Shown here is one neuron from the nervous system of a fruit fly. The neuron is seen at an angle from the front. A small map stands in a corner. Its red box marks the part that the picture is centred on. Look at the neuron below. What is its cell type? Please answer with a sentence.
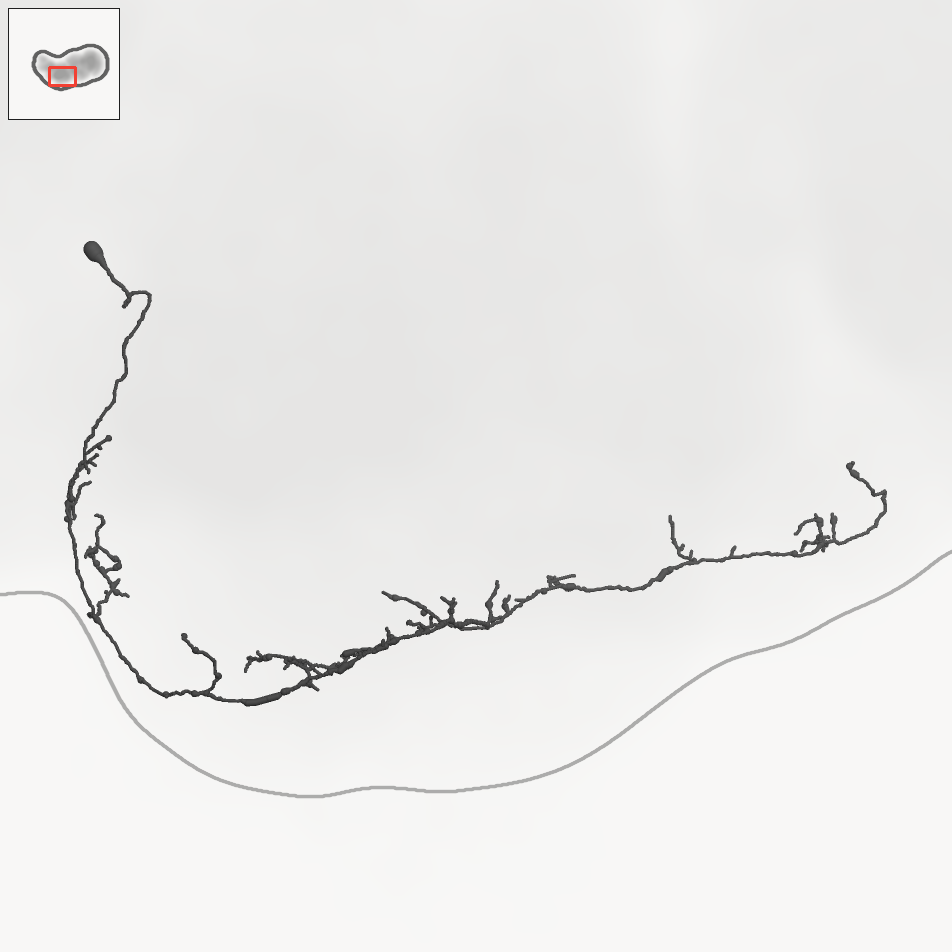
The cell type is IN19A098.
